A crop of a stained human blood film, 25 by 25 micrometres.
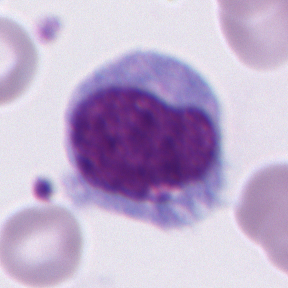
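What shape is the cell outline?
Smoothly rounded along the top and ragged along the bottom, where the lower edge of the cytoplasm frays into short streaky projections.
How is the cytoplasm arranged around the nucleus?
It forms a broad band above the nucleus, only a thin rim on its left, and shows no coarse granules.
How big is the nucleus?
About 13 by 10 micrometres, filling about 60% of the cell's area.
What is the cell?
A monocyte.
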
